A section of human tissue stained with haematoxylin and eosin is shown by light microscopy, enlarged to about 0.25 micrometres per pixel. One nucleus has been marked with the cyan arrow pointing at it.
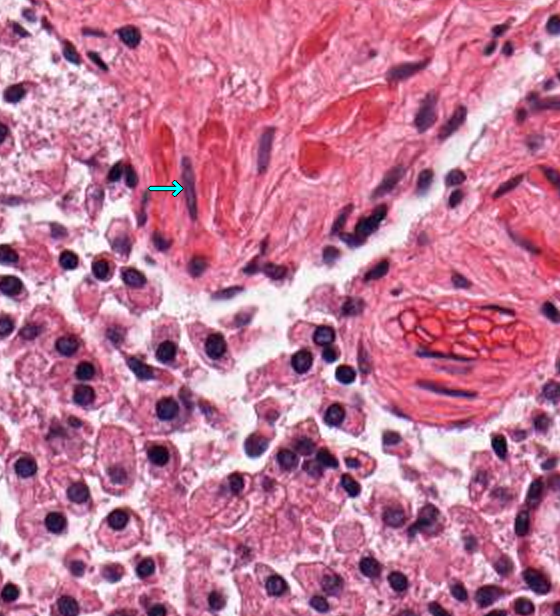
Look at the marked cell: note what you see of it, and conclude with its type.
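The nucleus is long, narrow and rod-like with blunt ends, far slimmer than the round nuclei of the crowded cells at the lower left. The nucleus is evenly stained purple and somewhat less dark than those round nuclei. The cytoplasm is bright pink-red and streaky. It is drawn out lengthwise along the nucleus, and its outline blends into the neighbouring pink strands. The cell runs parallel to the elongated pink strands beside it, within a bundle set apart by a clear cleft from the looser, more cellular area. This is a smooth muscle cell.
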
